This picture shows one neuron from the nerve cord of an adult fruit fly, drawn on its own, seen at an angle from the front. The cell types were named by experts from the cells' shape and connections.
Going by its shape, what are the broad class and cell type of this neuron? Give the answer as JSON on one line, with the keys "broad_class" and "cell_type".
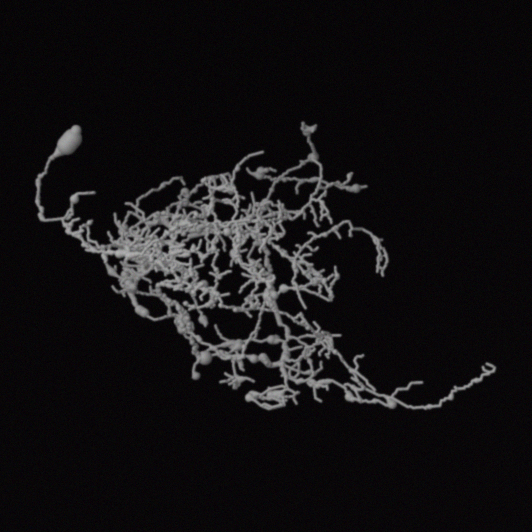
{"broad_class": "nerve-cord intrinsic neuron", "cell_type": "INXXX372"}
